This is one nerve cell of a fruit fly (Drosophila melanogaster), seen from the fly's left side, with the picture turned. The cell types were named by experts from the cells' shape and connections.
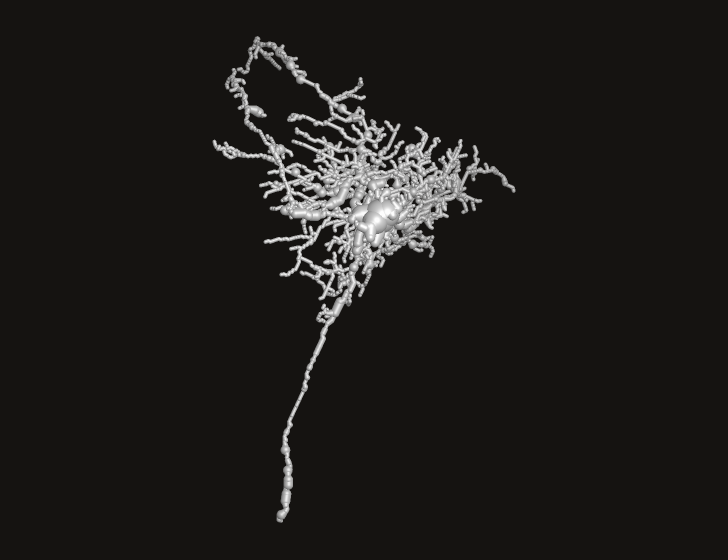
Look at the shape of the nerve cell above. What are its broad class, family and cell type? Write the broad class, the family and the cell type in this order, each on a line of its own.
motor neuron of the nerve cord
MNad
MNad11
